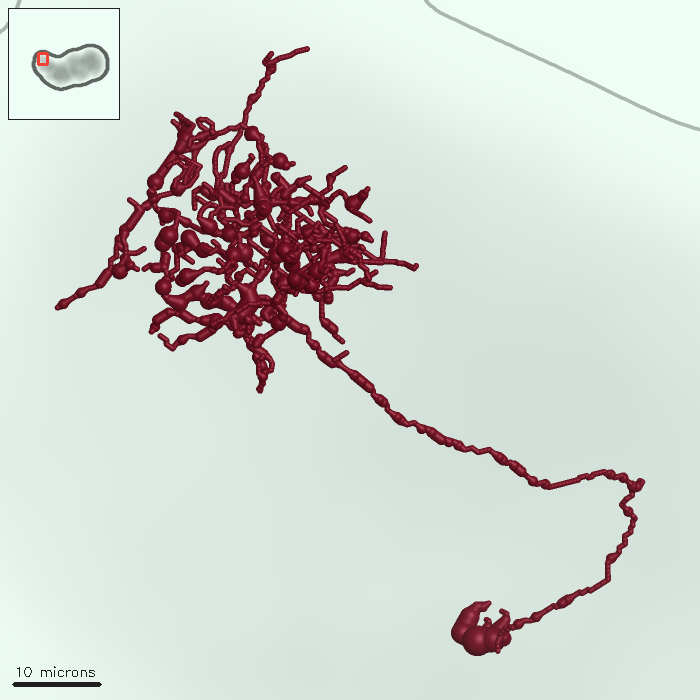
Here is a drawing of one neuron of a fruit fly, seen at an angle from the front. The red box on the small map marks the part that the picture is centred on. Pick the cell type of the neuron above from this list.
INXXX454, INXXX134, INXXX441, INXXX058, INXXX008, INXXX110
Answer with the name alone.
INXXX441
